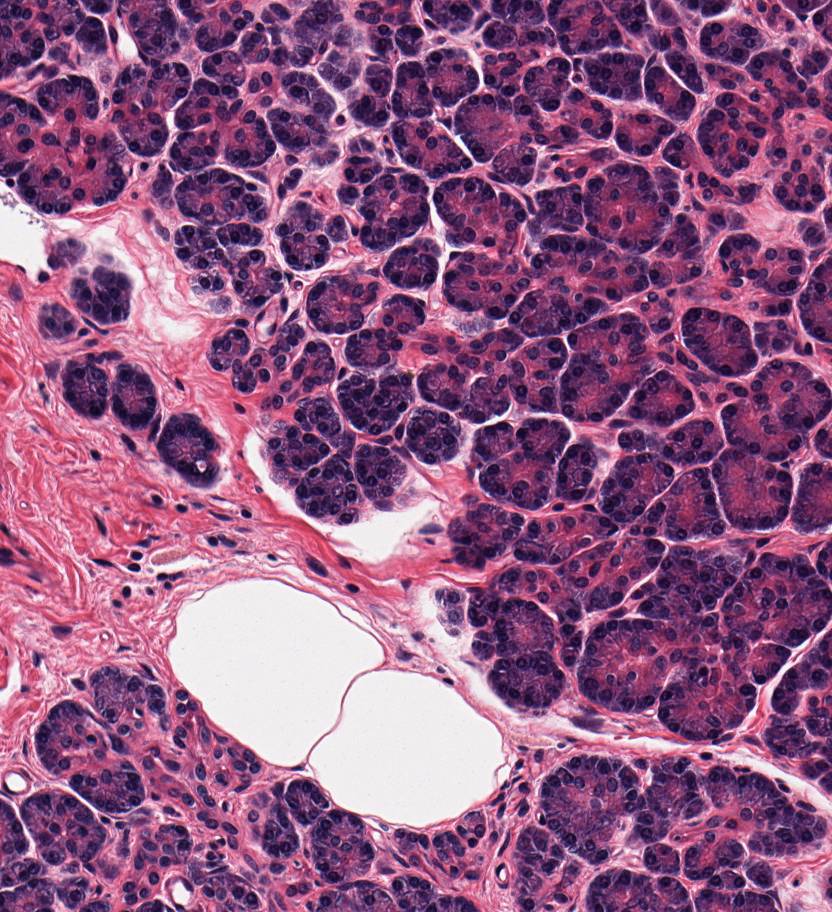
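Pancreas. First, closely packed rounded acini fill most of the field, especially the upper and right parts. Second, acinar cells carry round dark nuclei at the cell base, toward each acinus's outer edge. Third, apical cytoplasm toward each acinar centre is pink and basal cytoplasm deep purple. Last, a band of pink fibrous connective tissue runs diagonally from the left edge toward the lower right, separating groups of acini.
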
